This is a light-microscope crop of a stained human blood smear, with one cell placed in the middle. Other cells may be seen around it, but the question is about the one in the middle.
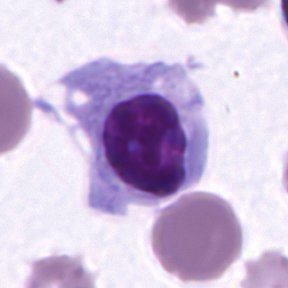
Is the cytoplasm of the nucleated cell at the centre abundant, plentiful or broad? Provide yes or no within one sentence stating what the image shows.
Yes, there is a wide area of cytoplasm around the nucleus.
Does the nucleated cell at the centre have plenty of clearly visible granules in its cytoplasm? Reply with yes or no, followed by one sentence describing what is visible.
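No. No granules are visible in the cytoplasm.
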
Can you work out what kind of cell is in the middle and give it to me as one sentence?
In this smear crop, the middle cell is a plasma cell.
